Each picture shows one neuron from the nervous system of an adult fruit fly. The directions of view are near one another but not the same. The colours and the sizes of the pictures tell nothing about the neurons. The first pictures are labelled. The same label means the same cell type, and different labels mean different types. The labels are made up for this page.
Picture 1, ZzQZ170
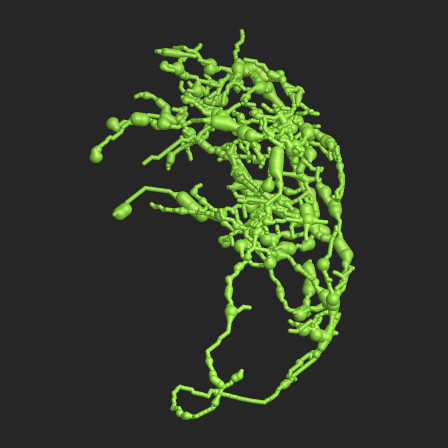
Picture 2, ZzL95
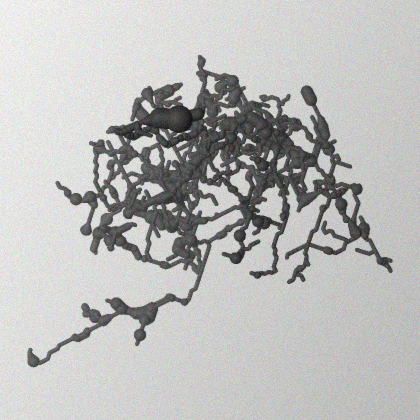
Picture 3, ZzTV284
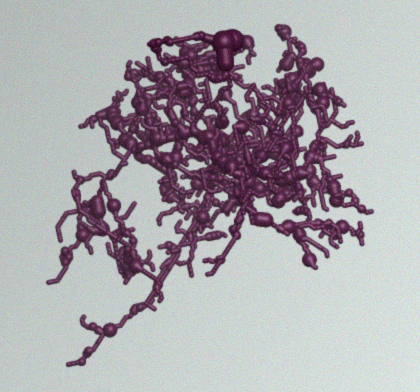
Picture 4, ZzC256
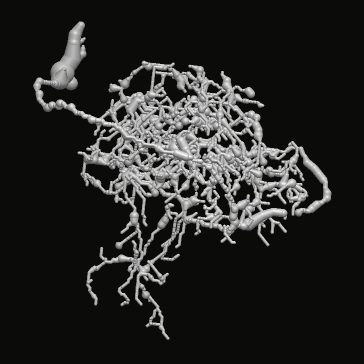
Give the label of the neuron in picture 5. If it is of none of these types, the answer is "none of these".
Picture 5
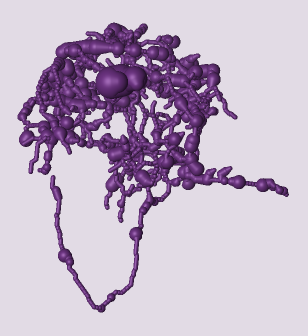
ZzQZ170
